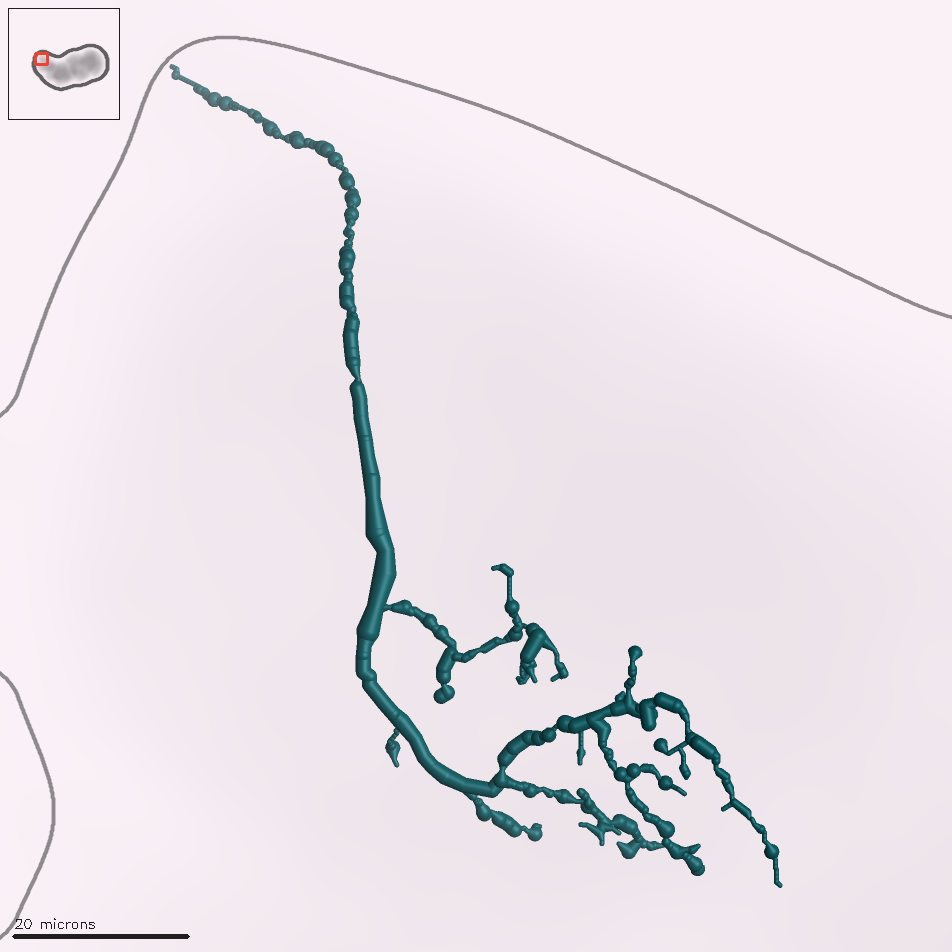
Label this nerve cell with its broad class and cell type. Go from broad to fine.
sensory neuron entering the nerve cord; SNxx14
